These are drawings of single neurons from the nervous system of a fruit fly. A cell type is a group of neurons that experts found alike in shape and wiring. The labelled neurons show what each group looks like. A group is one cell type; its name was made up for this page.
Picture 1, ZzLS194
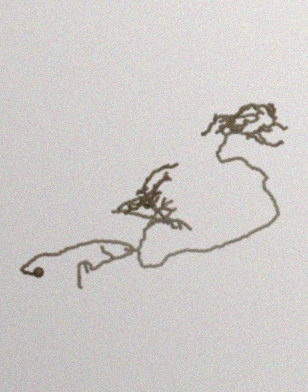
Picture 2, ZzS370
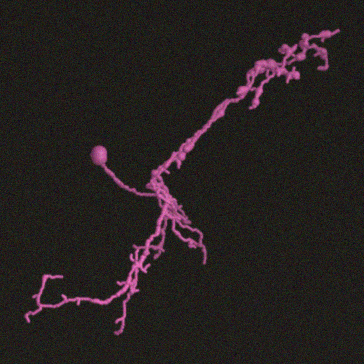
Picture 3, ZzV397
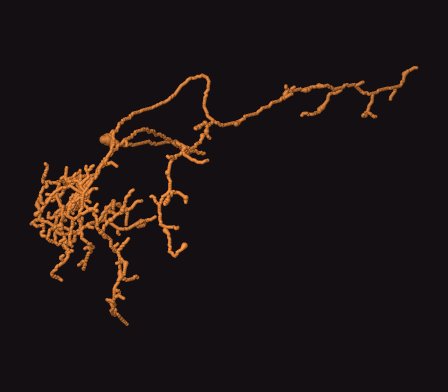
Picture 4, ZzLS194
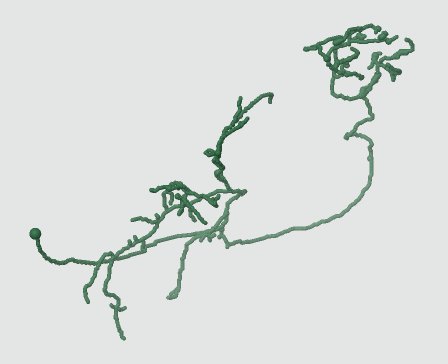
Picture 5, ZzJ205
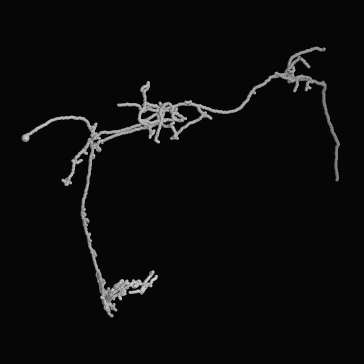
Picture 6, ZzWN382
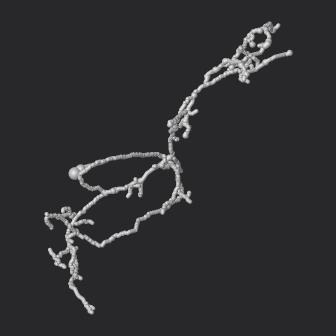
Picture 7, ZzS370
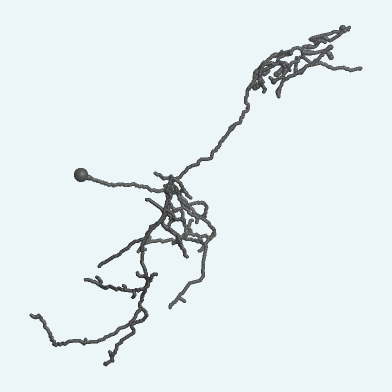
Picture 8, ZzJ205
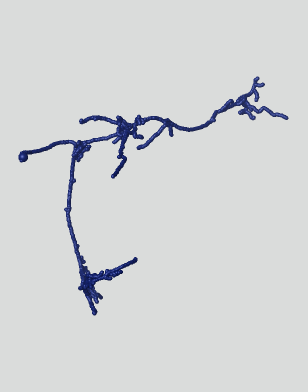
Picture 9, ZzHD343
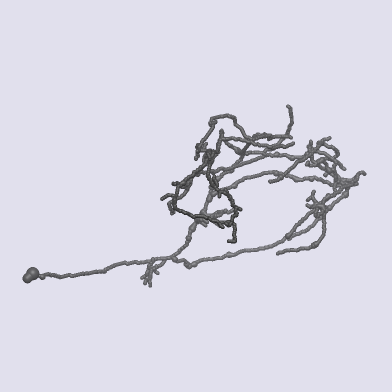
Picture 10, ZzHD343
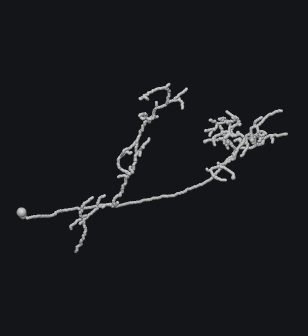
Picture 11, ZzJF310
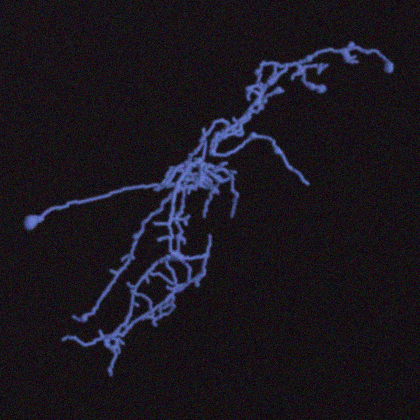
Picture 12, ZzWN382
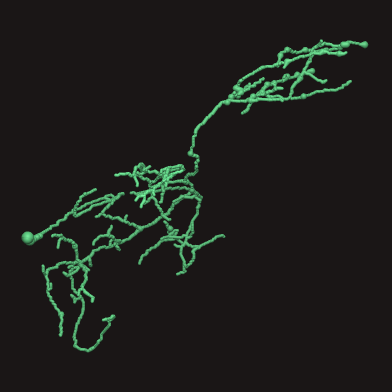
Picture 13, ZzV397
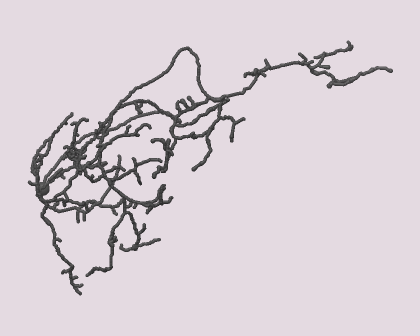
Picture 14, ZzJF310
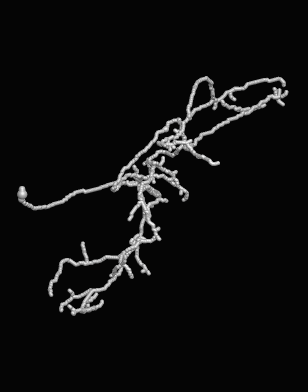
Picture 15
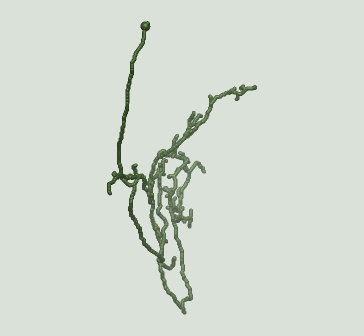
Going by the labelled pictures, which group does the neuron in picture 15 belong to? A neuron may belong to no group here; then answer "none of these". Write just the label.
none of these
